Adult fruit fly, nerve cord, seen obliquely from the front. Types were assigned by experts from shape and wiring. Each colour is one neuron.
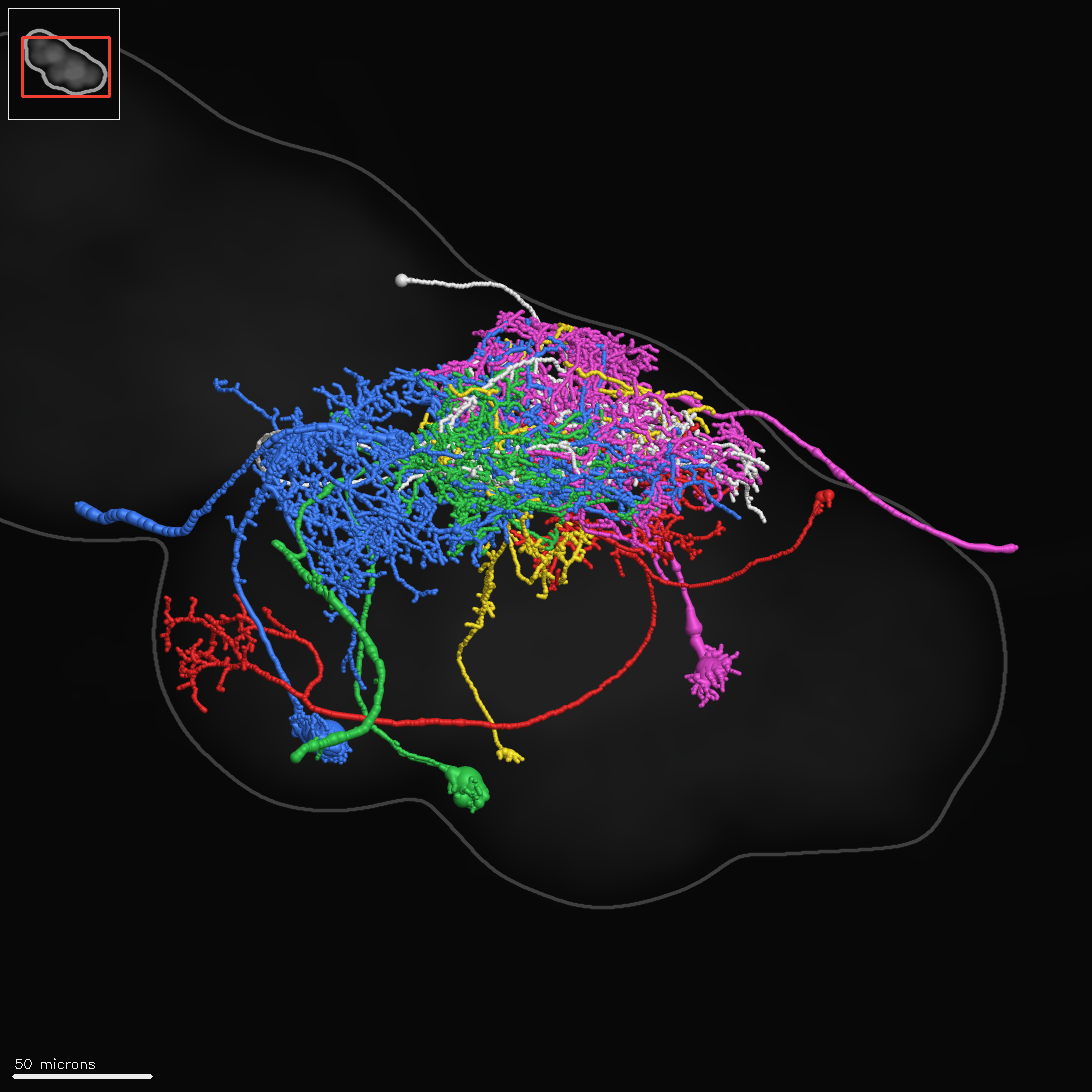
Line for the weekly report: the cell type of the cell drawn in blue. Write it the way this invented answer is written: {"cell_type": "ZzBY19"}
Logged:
{"cell_type": "MNwm36"}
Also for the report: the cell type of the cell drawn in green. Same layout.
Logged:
{"cell_type": "DVMn 1a-c"}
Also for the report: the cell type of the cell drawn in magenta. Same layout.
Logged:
{"cell_type": "tp2 MN"}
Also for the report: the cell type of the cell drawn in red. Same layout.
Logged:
{"cell_type": "IN01A020"}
